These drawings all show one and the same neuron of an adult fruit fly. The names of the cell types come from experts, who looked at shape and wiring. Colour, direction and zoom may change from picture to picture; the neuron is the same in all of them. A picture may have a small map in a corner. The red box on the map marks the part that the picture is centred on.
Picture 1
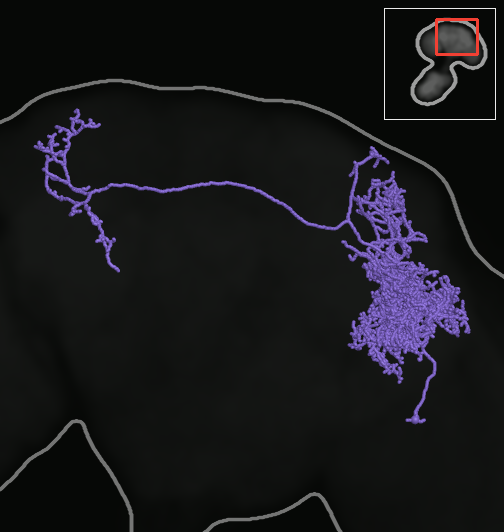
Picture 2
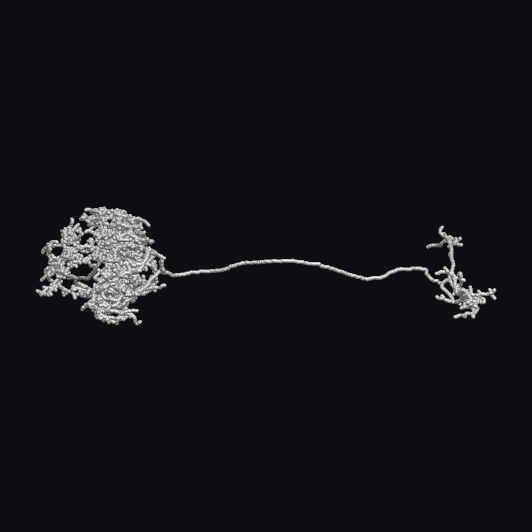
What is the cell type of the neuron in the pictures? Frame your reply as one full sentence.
This particular neuron has the cell type AVLP315.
